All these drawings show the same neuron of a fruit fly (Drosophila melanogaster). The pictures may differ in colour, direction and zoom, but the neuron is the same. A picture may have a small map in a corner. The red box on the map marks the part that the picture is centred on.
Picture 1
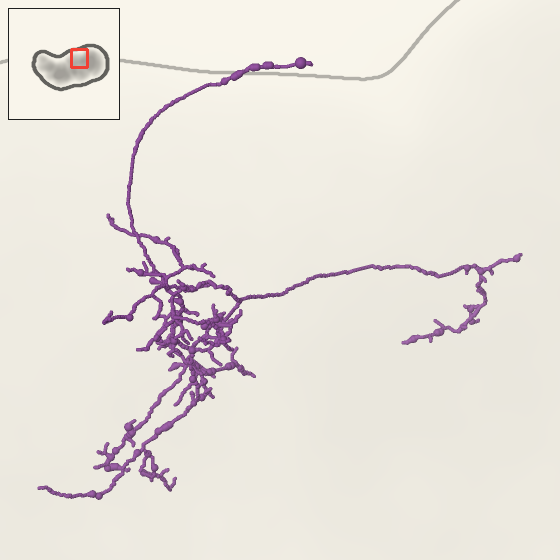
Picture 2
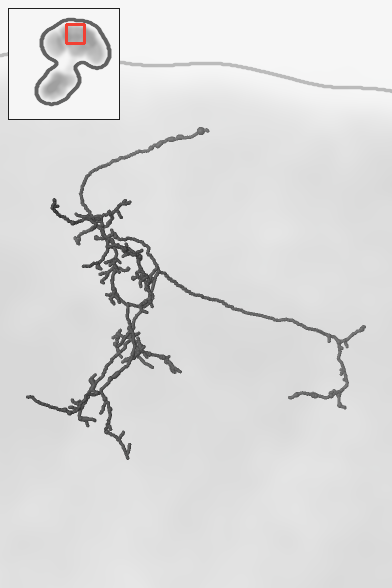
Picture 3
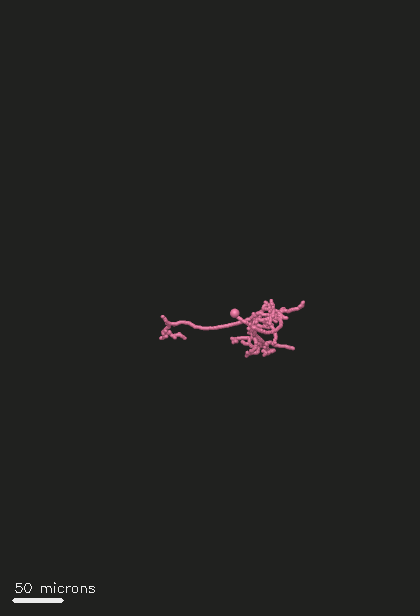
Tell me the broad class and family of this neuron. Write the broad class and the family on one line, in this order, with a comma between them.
central-brain intrinsic neuron, hemilineage SMPp&v1_posterior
